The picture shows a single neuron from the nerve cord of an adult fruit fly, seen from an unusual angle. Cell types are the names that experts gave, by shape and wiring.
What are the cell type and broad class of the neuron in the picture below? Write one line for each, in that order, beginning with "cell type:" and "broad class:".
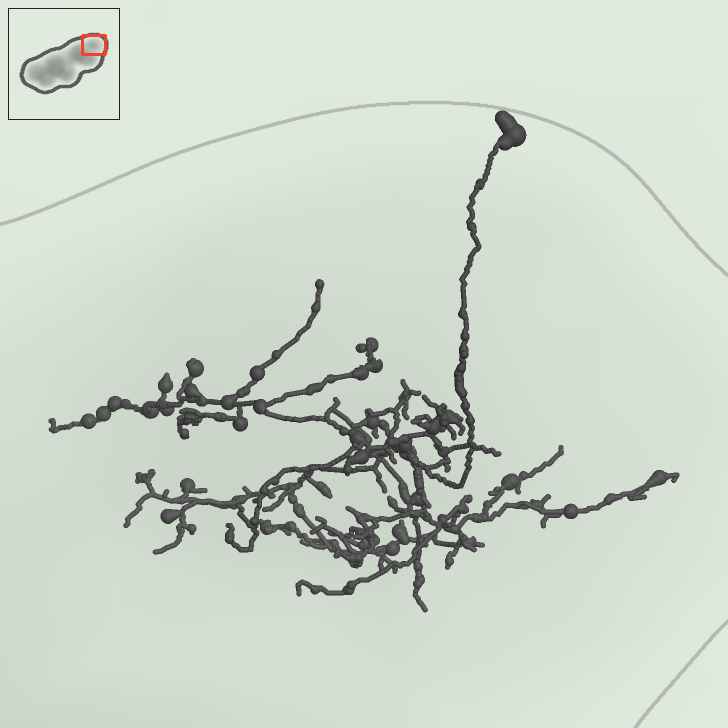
cell type: INXXX334
broad class: nerve-cord intrinsic neuron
